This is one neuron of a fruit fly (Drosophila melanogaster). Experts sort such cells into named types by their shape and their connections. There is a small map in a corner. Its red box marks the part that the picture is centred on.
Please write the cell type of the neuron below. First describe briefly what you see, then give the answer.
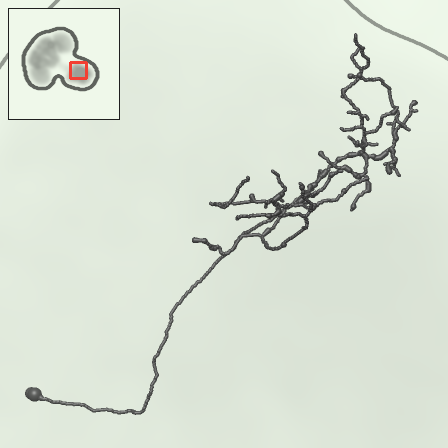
Its cell body lies at the lower left of the picture. In this view it is about as wide as it is tall. Its broad class is nerve-cord intrinsic neuron. Its cell type is IN14A069.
